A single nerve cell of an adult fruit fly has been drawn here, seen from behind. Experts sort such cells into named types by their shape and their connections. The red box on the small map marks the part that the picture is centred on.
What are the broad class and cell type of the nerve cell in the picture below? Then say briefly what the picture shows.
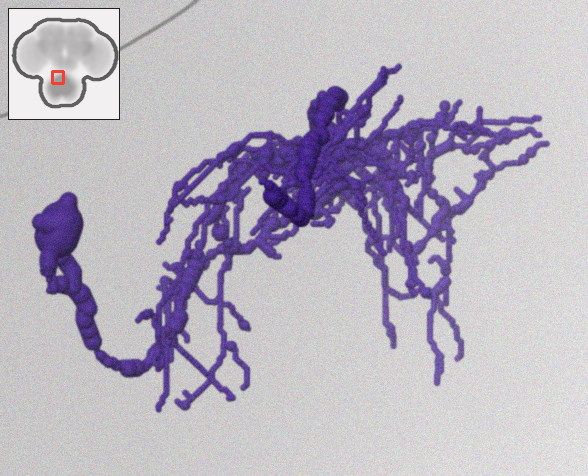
It is an efferent neuron of the nerve cord. The cell type is ENXXX286. The cell body is on the left of the picture. The picture shows dozens of branch ends.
